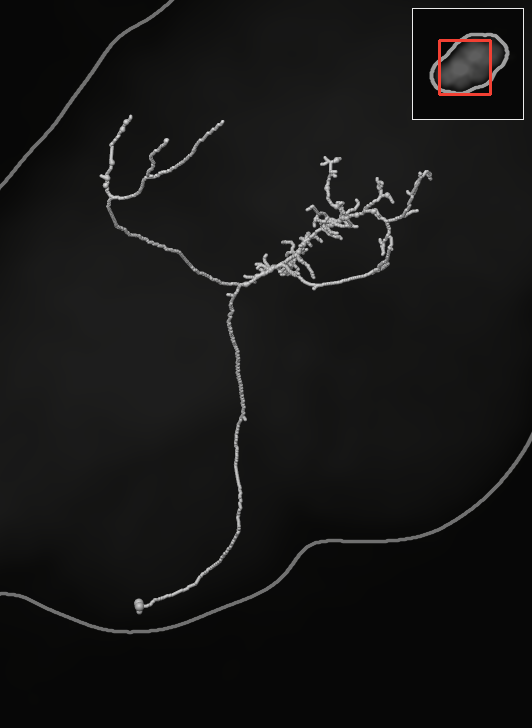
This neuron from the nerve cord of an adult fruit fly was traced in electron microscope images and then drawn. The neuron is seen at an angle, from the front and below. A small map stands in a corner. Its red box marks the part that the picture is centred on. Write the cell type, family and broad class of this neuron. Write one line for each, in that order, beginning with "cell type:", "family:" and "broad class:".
cell type: IN07B099
family: hemilineage 07B
broad class: nerve-cord intrinsic neuron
